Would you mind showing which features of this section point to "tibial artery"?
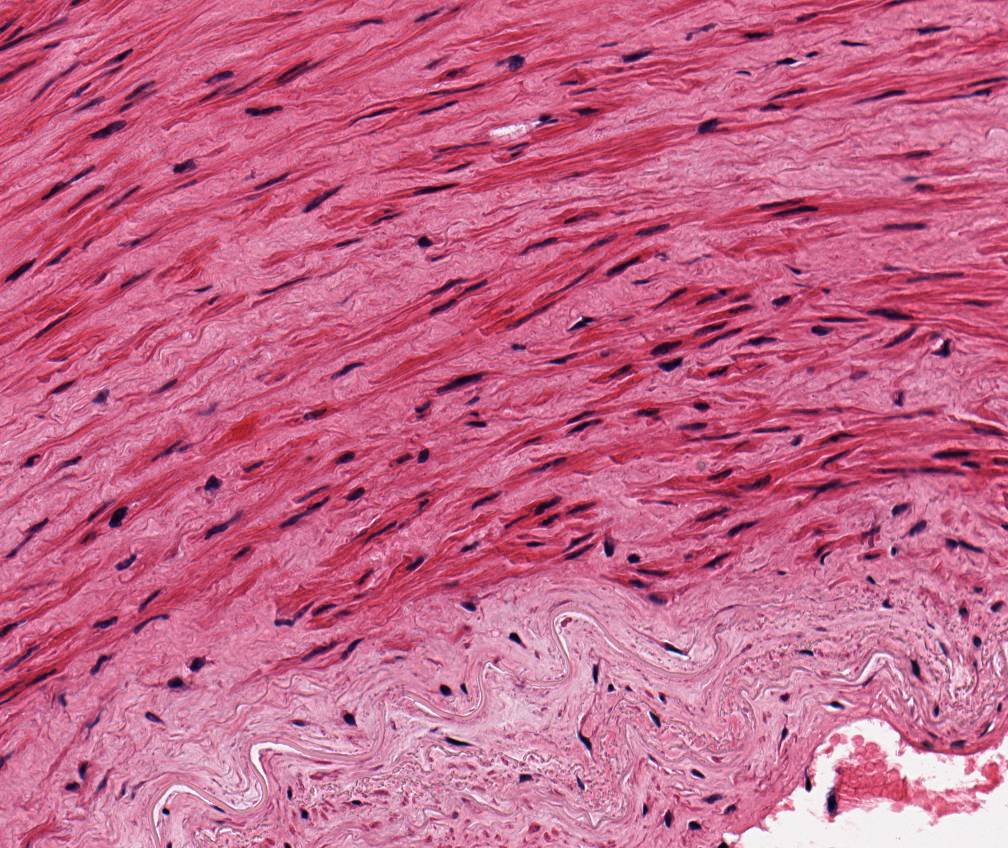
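Section: tibial artery.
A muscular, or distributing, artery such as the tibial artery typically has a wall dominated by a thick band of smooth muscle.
In keeping: smooth muscle nuclei elongated, cigar-shaped, darkly stained; muscle cytoplasm deep red against paler pink fibrous tissue between bundles. Below the wavy lamina: paler band of loose pink fibrous tissue, sparse scattered small nuclei.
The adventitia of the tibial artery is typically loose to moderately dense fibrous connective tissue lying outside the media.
The loose band matches that tissue type. Bottom right corner: empty space holding a small cluster of red blood cells.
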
